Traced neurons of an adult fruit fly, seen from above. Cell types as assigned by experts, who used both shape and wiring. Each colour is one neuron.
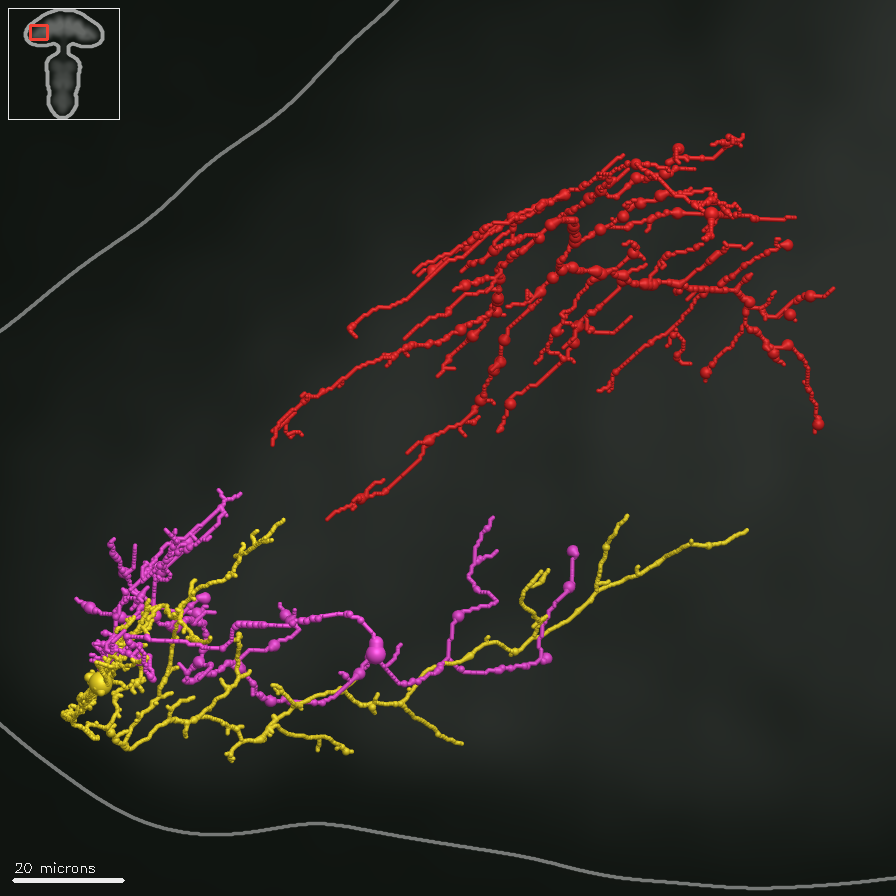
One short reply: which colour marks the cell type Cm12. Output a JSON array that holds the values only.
["red"]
